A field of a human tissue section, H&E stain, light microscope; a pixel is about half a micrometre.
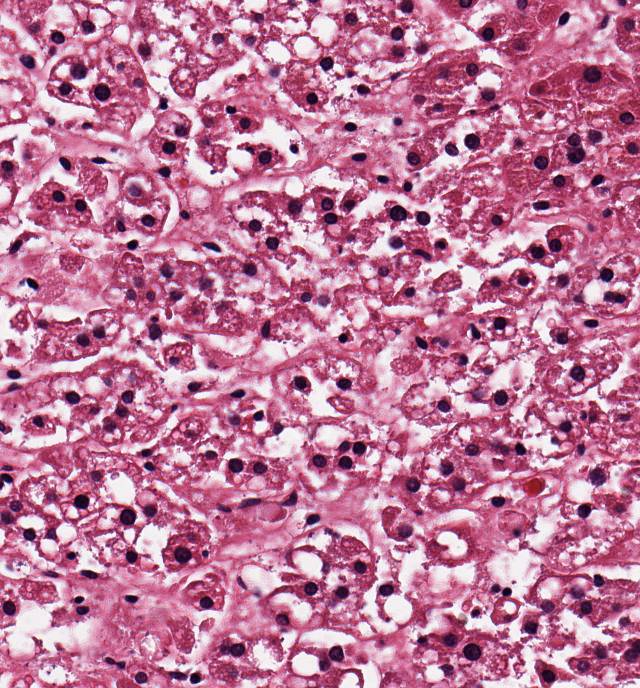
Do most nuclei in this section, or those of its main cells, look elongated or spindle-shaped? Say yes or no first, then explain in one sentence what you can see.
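No. Nuclei are round, dark and mostly placed in the centre of the cell.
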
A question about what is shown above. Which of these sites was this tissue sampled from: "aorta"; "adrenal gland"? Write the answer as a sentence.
The site this tissue was sampled from is the adrenal gland.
